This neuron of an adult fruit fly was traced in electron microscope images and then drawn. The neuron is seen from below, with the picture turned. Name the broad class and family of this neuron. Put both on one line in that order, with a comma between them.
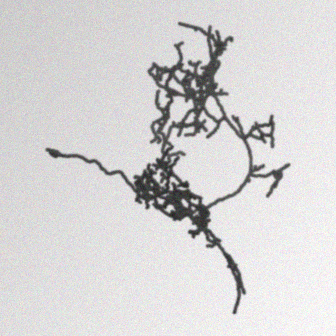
central-brain intrinsic neuron, hemilineage ALl1_ventral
